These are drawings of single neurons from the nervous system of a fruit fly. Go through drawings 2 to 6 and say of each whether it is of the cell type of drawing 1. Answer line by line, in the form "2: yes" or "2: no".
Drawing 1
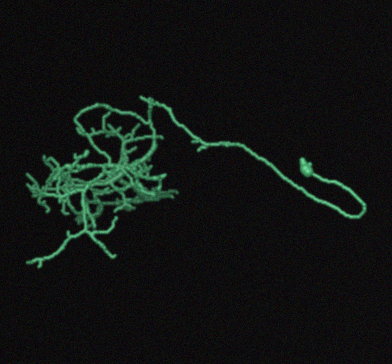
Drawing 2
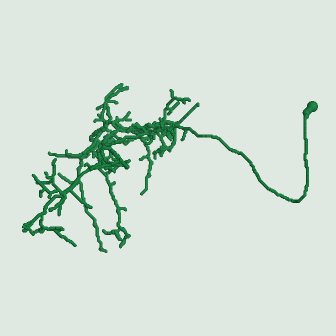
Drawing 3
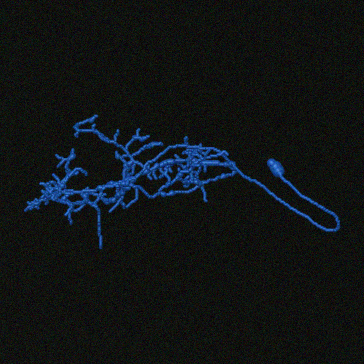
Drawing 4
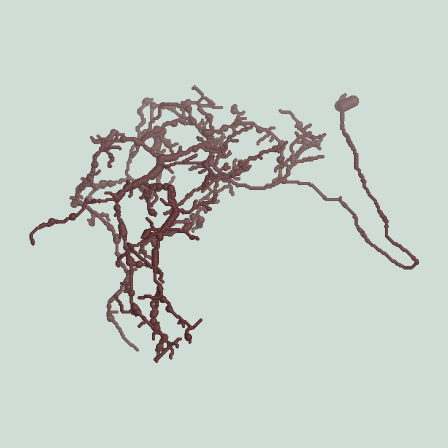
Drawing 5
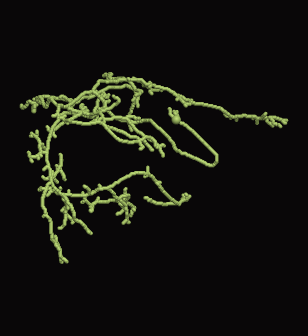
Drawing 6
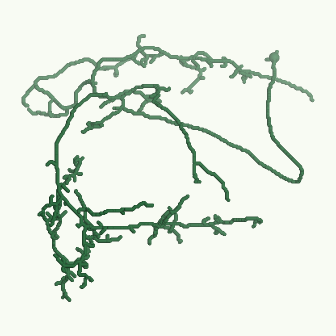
2: yes
3: yes
4: yes
5: no
6: no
